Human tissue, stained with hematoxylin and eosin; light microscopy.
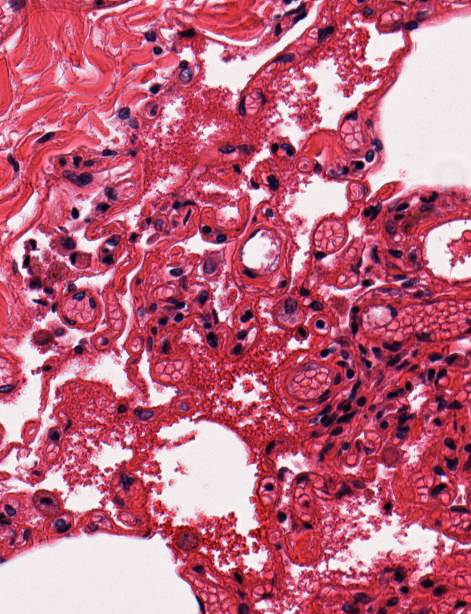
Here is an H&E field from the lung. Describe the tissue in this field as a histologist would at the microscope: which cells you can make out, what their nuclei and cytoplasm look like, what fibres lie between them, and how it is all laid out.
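Up in the top left corner you've got dense, wavy bundles of pink collagen. Plenty of red blood cells are lying loose in the spaces between the septa. There are large empty white spaces at the lower left and upper right edges, and no fat cells in the field.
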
